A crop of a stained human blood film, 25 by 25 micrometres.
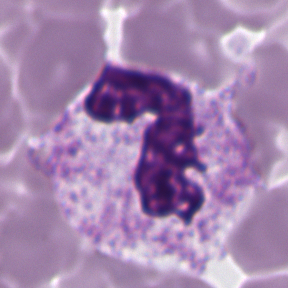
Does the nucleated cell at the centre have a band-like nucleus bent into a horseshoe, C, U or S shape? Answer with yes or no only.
Yes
